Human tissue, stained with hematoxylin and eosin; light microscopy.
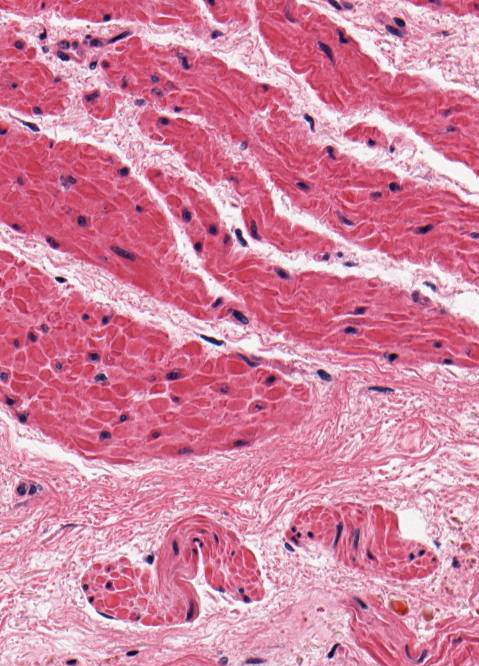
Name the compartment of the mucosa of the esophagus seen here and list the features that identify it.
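Smooth muscle is the answer, and three things settle it. Firstly, eosinophilic muscle bundles fill the upper two-thirds of the field, those in the upper part running diagonally from upper left to lower right. Next, in the bundles cut lengthwise the nuclei are elongated and dark blue.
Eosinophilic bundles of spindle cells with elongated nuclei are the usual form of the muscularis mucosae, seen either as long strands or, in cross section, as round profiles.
Last, the broad bundle at the left middle is cut across and shows many small polygonal cell profiles.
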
